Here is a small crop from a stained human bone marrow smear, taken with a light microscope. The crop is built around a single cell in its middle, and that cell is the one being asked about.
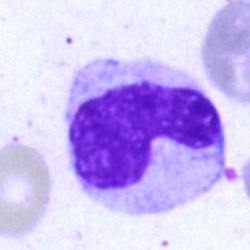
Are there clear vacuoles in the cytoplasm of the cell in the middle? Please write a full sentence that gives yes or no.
No, not a single vacuole is visible in its cytoplasm.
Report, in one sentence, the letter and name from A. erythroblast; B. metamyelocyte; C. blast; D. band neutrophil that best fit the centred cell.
Option D is to be chosen, as the central cell is a band neutrophil.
